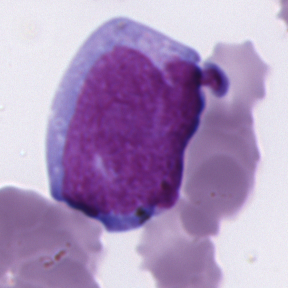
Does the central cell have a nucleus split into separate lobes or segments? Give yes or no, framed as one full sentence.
No, in this cell the nucleus is one undivided round, oval or kidney-shaped compact mass.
